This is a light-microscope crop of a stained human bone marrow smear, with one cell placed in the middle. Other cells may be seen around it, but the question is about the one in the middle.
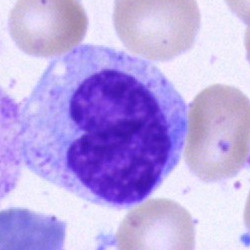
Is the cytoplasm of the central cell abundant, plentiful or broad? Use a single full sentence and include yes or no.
Yes, around the nucleus lies a broad area of cytoplasm.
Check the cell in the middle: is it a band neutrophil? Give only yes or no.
no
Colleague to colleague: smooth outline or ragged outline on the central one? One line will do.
From every side, the cell boundary is smooth and free of projections.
